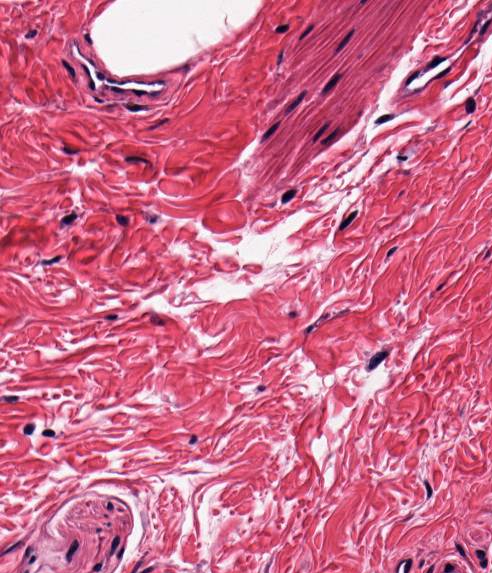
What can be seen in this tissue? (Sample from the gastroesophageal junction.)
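What you've got here is mostly wavy, eosin-pink collagen in bundles going every which way. The few nuclei among it are dark and spindle-shaped. Up at the top left there's an empty vessel lumen lined by flattened endothelial nuclei. And no epithelium anywhere.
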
